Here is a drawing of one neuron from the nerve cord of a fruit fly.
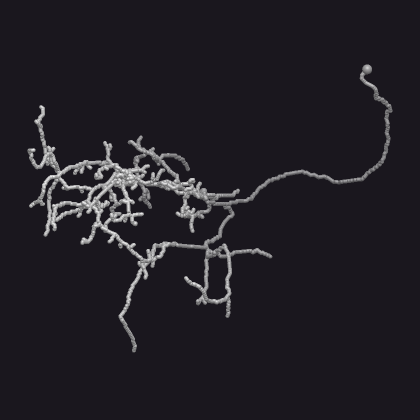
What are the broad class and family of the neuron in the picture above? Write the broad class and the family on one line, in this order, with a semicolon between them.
nerve-cord intrinsic neuron; hemilineage 05B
